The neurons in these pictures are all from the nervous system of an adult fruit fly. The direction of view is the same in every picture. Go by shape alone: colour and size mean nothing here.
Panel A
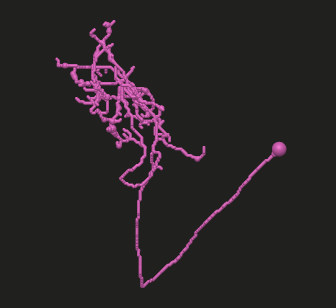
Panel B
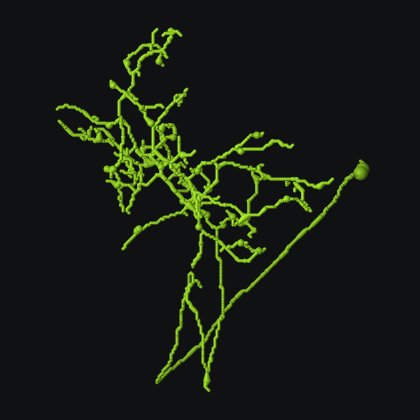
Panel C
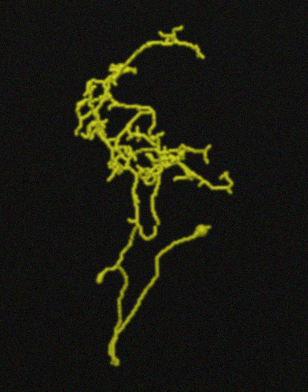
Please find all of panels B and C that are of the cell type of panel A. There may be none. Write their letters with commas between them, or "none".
none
